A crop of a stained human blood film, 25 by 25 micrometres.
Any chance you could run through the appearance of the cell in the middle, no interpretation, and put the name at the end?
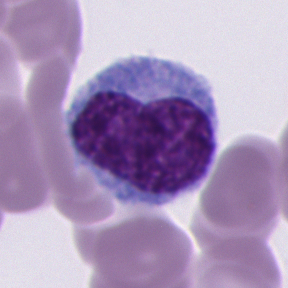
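A notch in the upper edge of the nucleus gives it a kidney-like shape. No distinct nucleoli are visible. The cytoplasm has a fine, faintly speckled texture without coarse granules, and shows no clear vacuoles. Cell type: monocyte.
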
